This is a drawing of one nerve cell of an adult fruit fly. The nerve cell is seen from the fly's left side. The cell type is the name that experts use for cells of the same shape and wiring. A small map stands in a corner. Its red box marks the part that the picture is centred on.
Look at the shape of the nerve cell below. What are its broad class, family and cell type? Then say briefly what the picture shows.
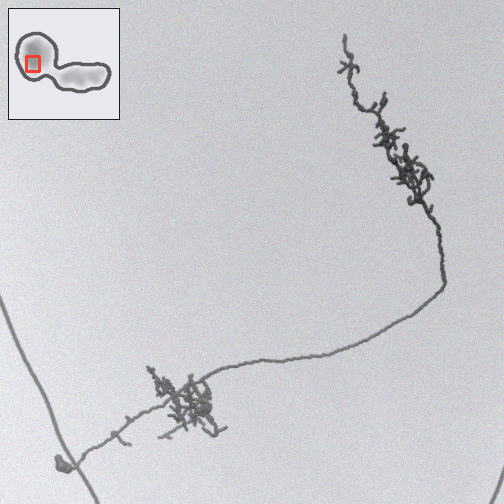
It is an optic-lobe intrinsic neuron. The family is Tm. Its cell type is Tm31. The cell body can be seen at the lower left of the picture. The picture shows dozens of branch ends.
